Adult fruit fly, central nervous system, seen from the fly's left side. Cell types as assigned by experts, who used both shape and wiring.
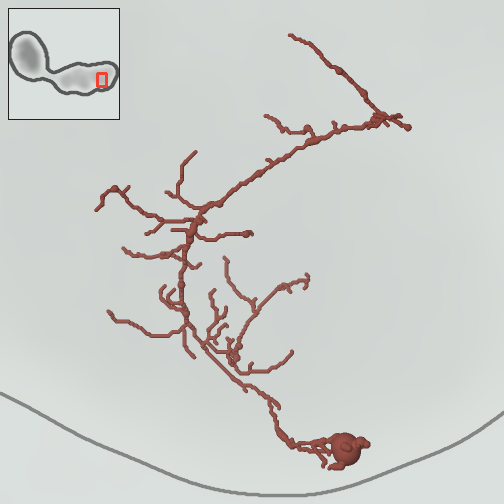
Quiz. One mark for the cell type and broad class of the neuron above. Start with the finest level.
Acc. tr flexor MN; motor neuron of the nerve cord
